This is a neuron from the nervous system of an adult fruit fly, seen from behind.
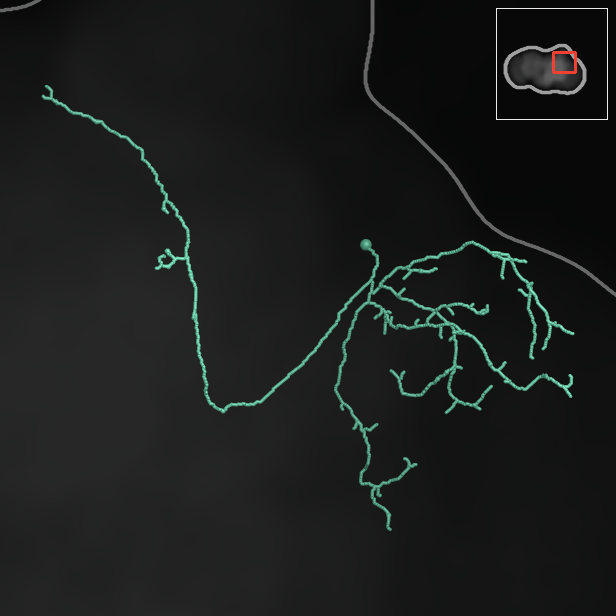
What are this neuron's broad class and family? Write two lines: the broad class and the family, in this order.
visual projection neuron
MeVP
